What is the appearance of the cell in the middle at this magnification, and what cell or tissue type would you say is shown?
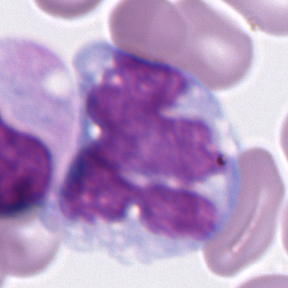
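Taking the nucleus first, it is deeply indented and folded into several lobes. Its chromatin comes next: mottled, with paler patches set among darker purple areas. At the right edge of the nucleus lies a single tiny dark dot. The cytoplasm, checked last, is pale greyish-blue. The cell is a monocyte.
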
